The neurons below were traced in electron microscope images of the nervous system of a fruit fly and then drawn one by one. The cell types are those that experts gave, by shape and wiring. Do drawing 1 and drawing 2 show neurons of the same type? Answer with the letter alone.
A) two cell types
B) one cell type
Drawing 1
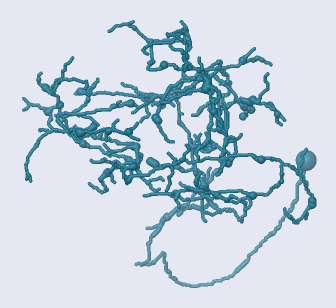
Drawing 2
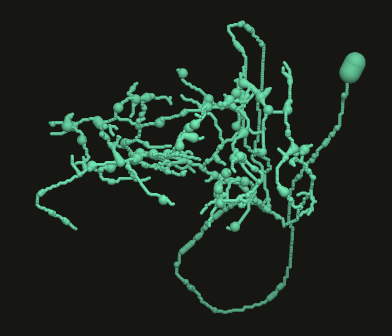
B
